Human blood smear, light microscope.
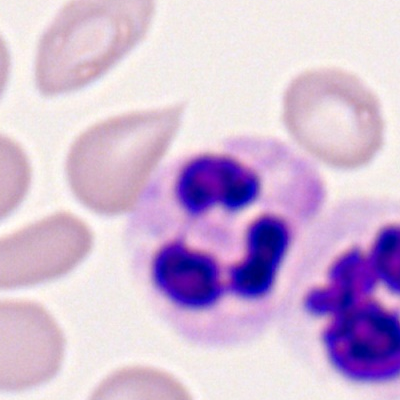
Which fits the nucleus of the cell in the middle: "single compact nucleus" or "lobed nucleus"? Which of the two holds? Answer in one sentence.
There are two or more lobes forming the nucleus of the cell.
